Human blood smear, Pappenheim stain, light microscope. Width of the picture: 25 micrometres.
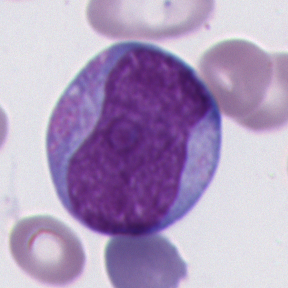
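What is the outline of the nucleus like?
It is uneven, with a shallow indentation along its left side.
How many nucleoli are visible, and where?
One round nucleolus, near the centre of the nucleus.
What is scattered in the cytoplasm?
Fine reddish-purple granules, most plainly on the left side, in pale blue-grey cytoplasm.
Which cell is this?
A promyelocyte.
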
